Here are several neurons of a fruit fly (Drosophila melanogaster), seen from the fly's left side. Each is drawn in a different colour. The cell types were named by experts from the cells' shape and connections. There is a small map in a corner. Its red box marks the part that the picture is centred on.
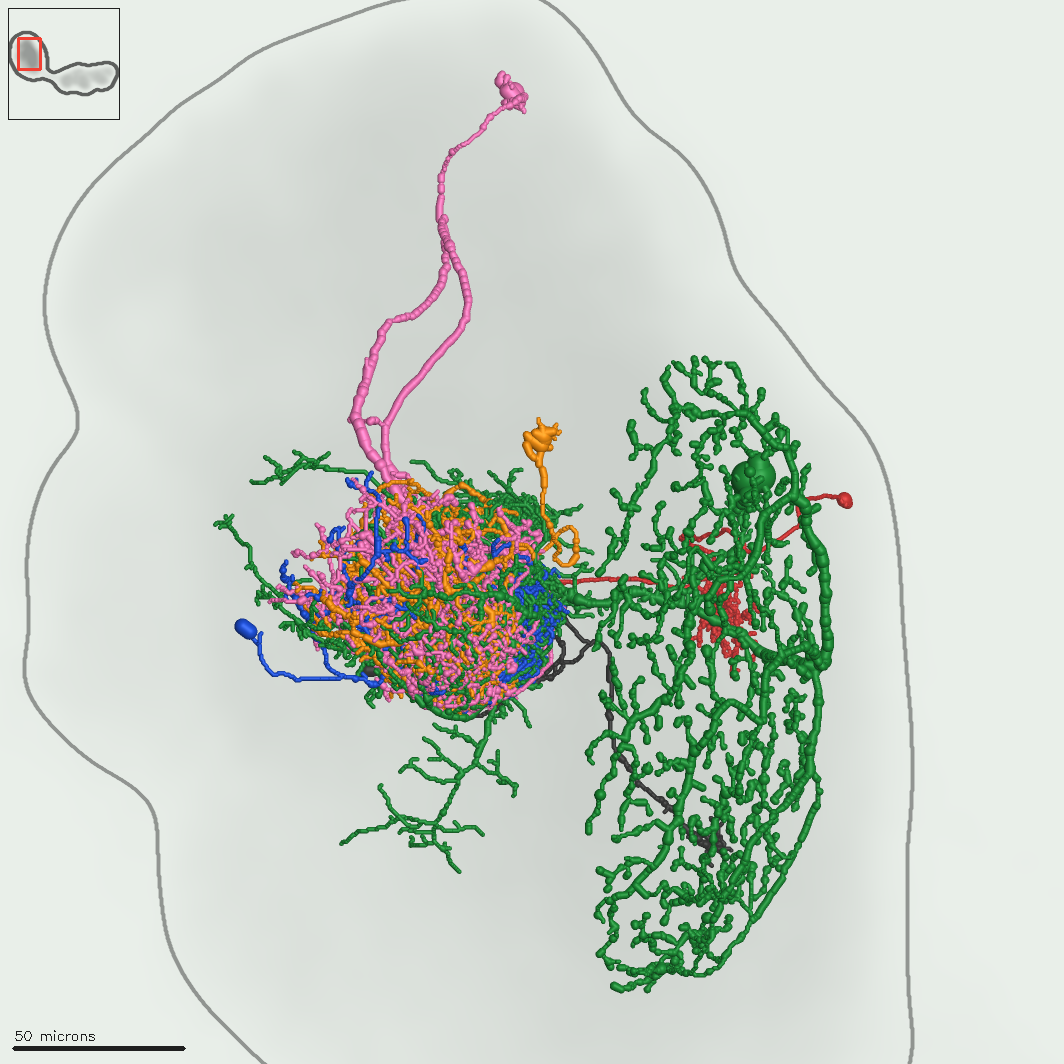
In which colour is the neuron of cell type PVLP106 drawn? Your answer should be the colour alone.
pink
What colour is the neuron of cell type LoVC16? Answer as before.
green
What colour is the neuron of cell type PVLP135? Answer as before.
orange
